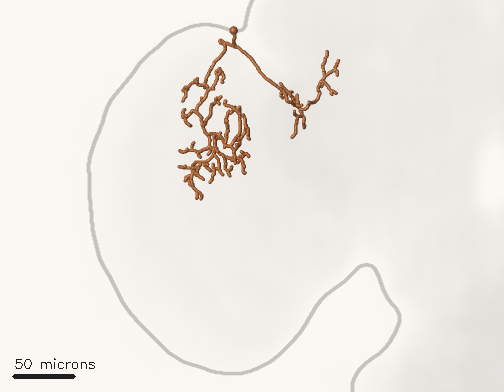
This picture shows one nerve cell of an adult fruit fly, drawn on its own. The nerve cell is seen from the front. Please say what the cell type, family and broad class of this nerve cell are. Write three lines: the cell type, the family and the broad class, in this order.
MeVP14
MeVP
visual projection neuron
